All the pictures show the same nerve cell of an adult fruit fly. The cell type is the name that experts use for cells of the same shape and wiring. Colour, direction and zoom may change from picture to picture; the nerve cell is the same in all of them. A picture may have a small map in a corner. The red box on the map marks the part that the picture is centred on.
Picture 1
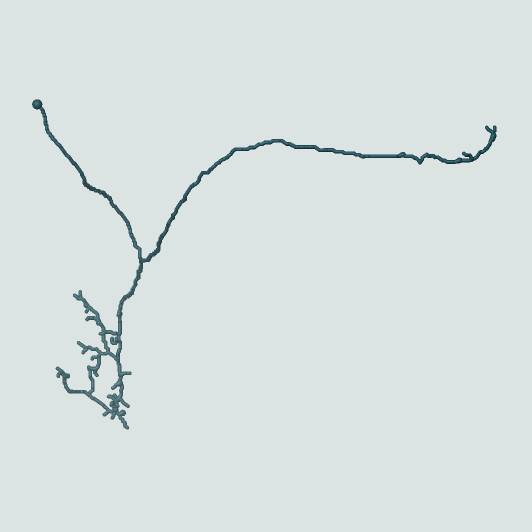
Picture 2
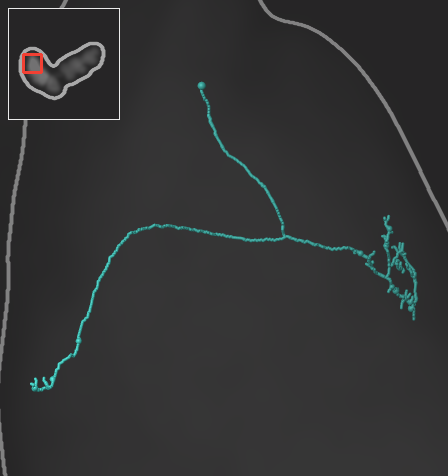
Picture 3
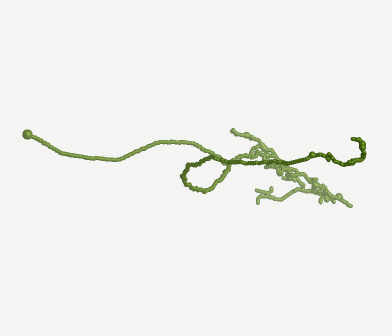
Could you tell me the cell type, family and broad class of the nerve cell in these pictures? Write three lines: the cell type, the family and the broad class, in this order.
LC10e
hemilineage VPNd2
visual projection neuron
